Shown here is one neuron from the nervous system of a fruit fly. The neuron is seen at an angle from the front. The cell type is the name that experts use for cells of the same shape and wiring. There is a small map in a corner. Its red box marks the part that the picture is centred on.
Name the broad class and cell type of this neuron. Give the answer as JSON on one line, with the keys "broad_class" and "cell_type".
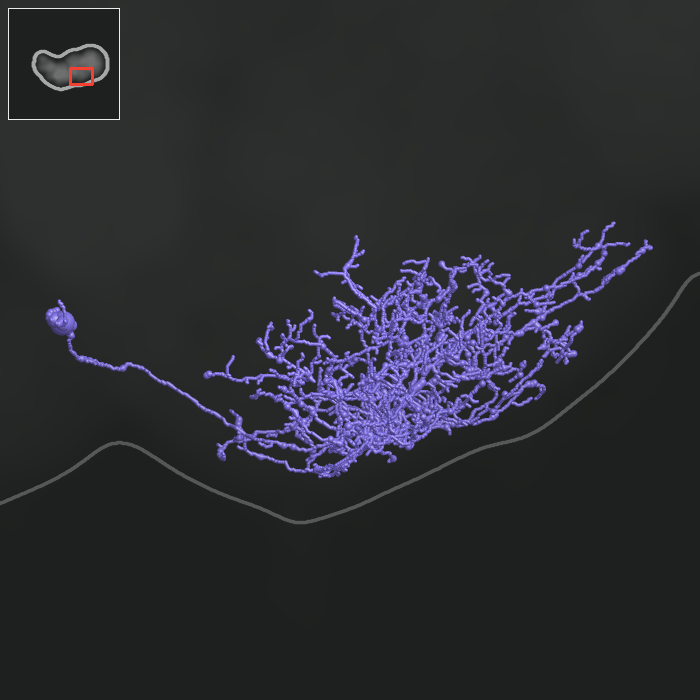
{"broad_class": "central-brain intrinsic neuron", "cell_type": "GNG057"}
